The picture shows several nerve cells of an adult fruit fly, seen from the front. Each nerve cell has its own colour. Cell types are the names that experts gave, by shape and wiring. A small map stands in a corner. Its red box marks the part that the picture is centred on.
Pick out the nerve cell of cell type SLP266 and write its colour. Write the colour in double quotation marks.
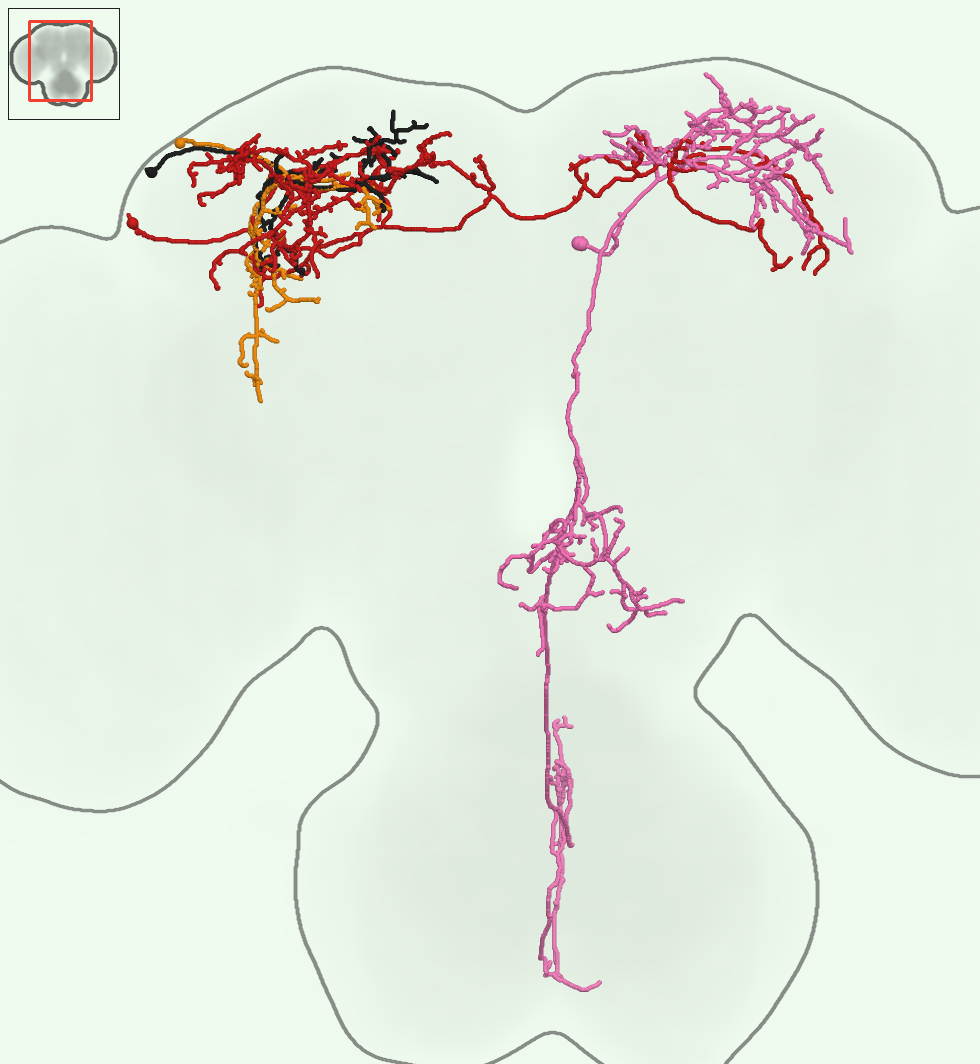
"black"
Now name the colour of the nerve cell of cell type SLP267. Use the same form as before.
"orange"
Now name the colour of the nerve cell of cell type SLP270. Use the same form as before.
"red"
